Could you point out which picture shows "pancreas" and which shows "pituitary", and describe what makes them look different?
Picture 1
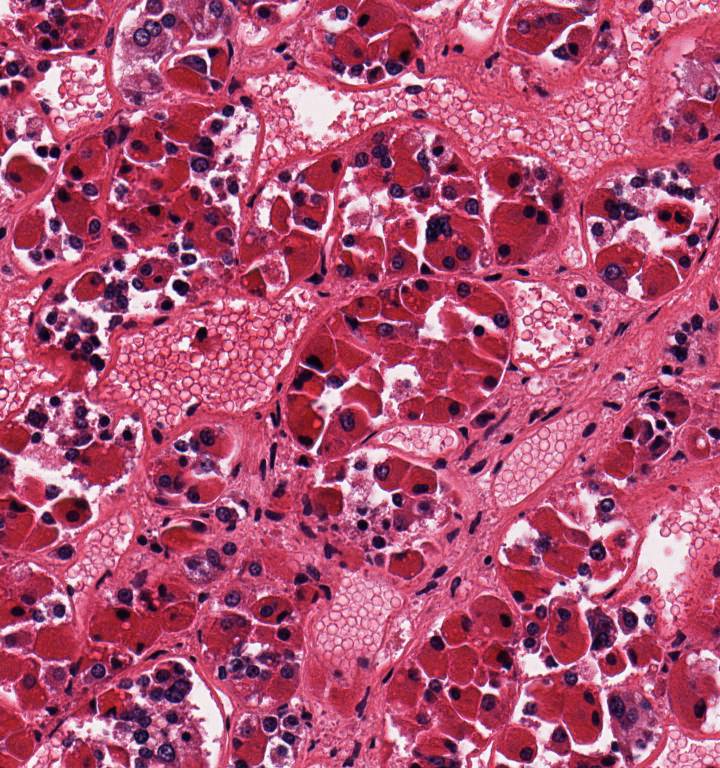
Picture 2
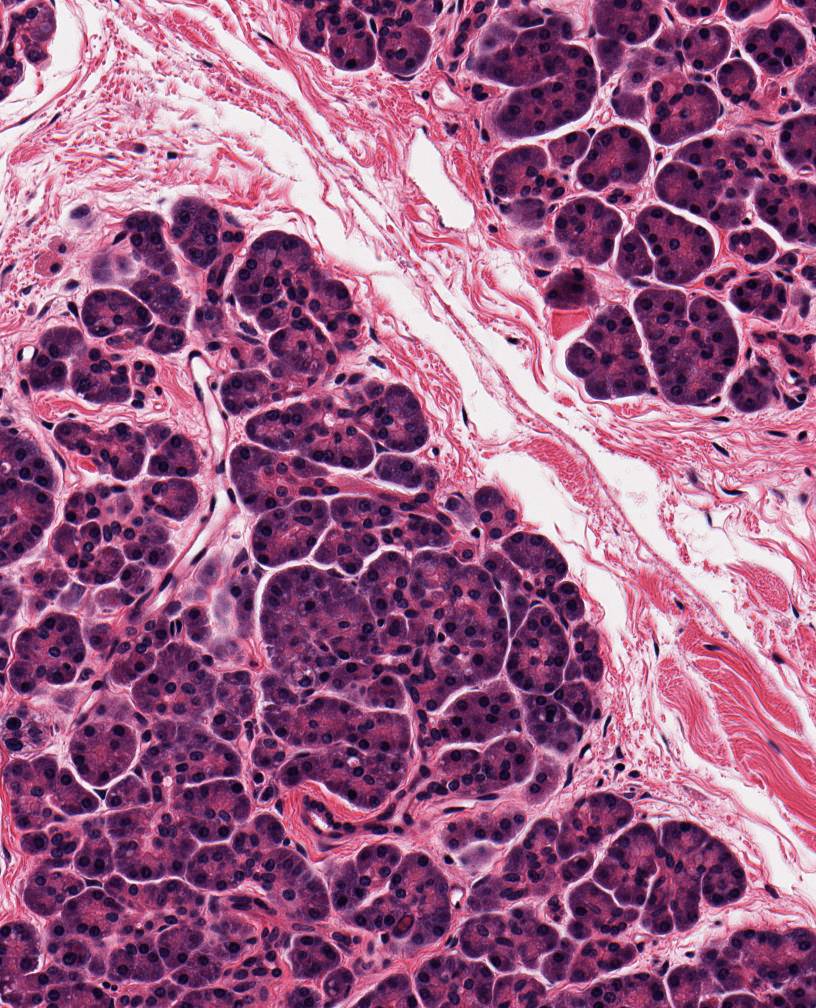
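Pituitary in picture 1, pancreas in picture 2. In the pituitary, rounded cell nests with thin pink septa run across the whole field; many cells have abundant, intensely red cytoplasm, with paler greyish-lilac ones mixed in, all with small round dark nuclei.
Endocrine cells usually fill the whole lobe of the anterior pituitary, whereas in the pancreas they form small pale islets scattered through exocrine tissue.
The pancreas has lobules of closely packed small rounded acini, divided by a connective tissue band running from upper left to lower right. Its acinar cells have deeply purple, basophilic cytoplasm and round dark nuclei toward the base.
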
